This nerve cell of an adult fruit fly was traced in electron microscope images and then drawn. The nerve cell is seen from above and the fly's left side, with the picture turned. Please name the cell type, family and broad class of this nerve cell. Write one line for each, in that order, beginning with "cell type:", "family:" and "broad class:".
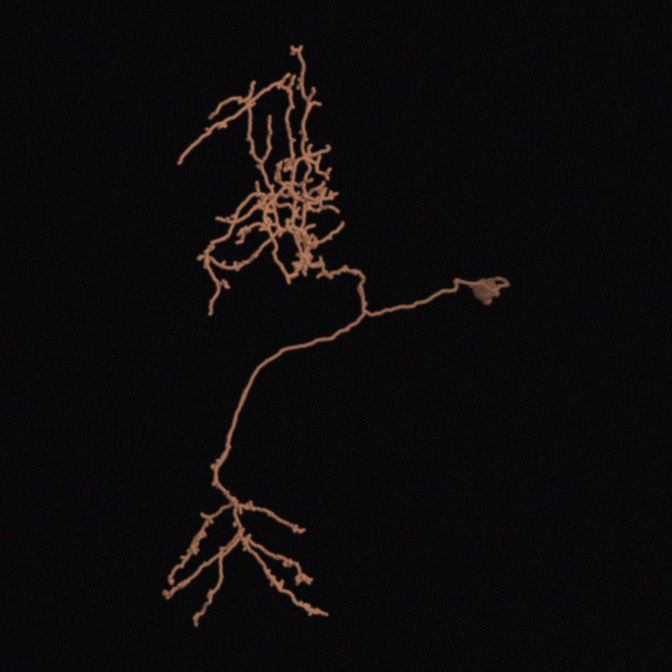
cell type: LC13
family: LC
broad class: visual projection neuron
